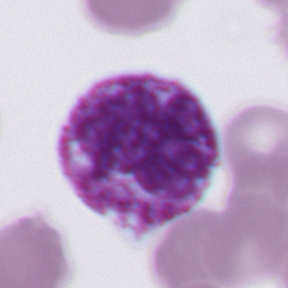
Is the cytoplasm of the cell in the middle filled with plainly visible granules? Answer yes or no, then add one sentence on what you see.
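Yes. The cell is packed with coarse granules.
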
